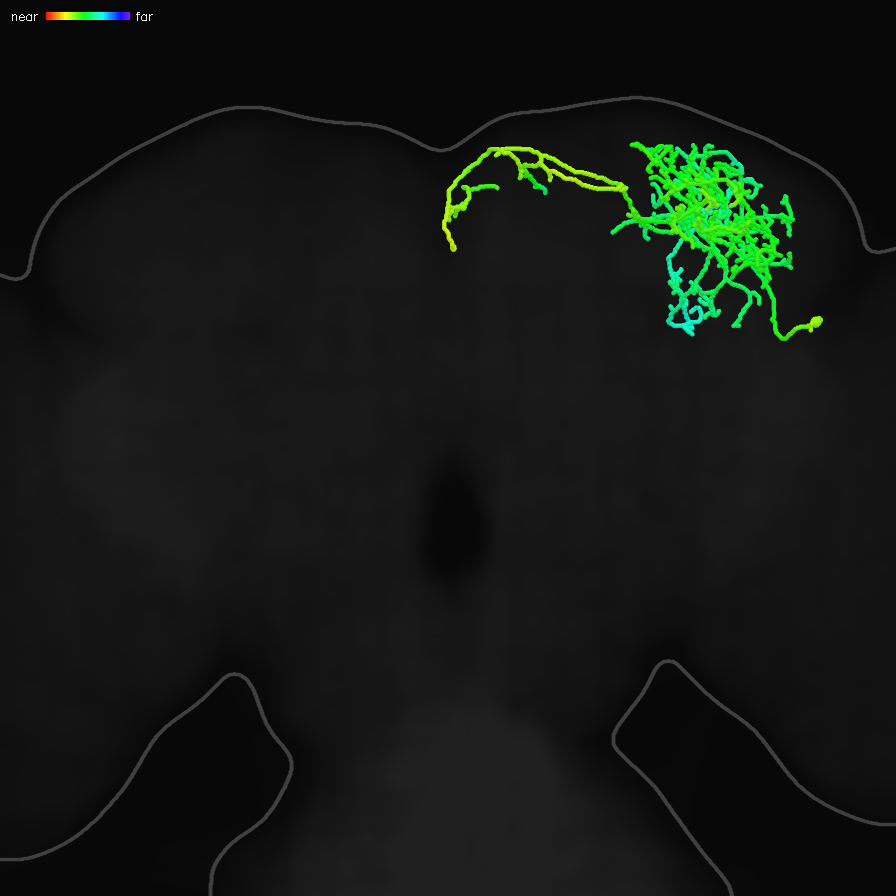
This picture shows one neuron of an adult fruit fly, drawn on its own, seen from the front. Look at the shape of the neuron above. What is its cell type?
SLP112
